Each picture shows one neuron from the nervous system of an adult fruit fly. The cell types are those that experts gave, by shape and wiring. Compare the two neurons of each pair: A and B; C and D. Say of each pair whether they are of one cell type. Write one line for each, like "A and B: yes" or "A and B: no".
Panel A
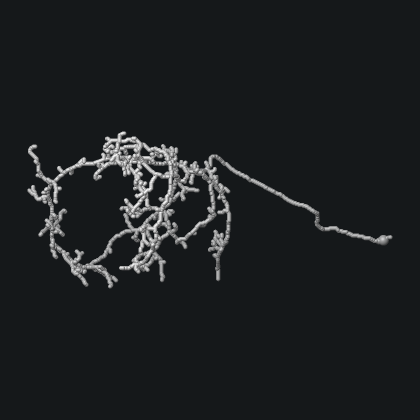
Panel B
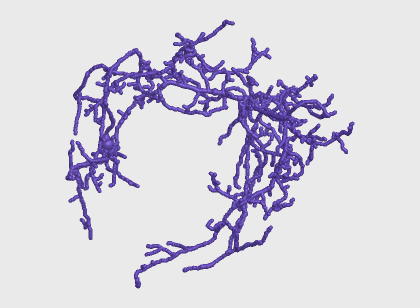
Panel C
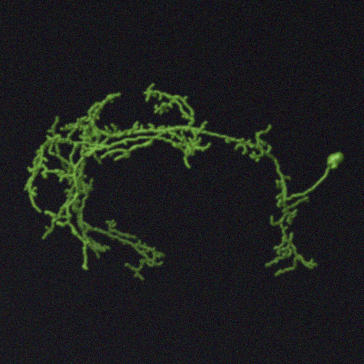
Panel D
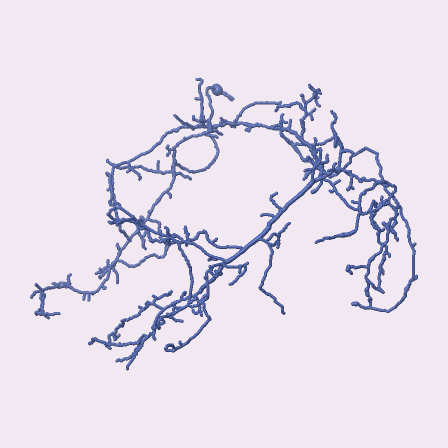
A and B: no
C and D: yes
